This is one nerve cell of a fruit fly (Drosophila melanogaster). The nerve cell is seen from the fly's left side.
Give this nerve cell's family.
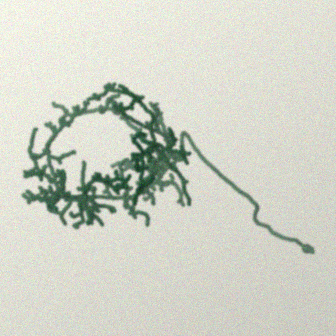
hemilineage 03A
